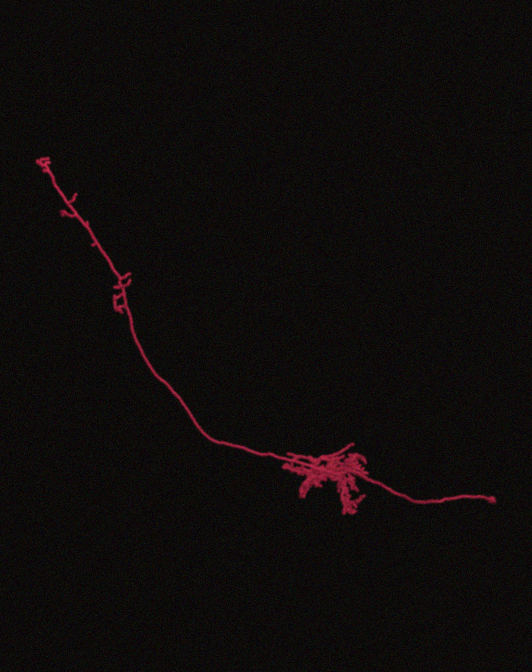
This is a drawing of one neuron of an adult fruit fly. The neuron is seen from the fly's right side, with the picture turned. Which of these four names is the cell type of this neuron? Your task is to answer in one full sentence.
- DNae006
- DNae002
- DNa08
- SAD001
This neuron is recognized as the cell type DNae006.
